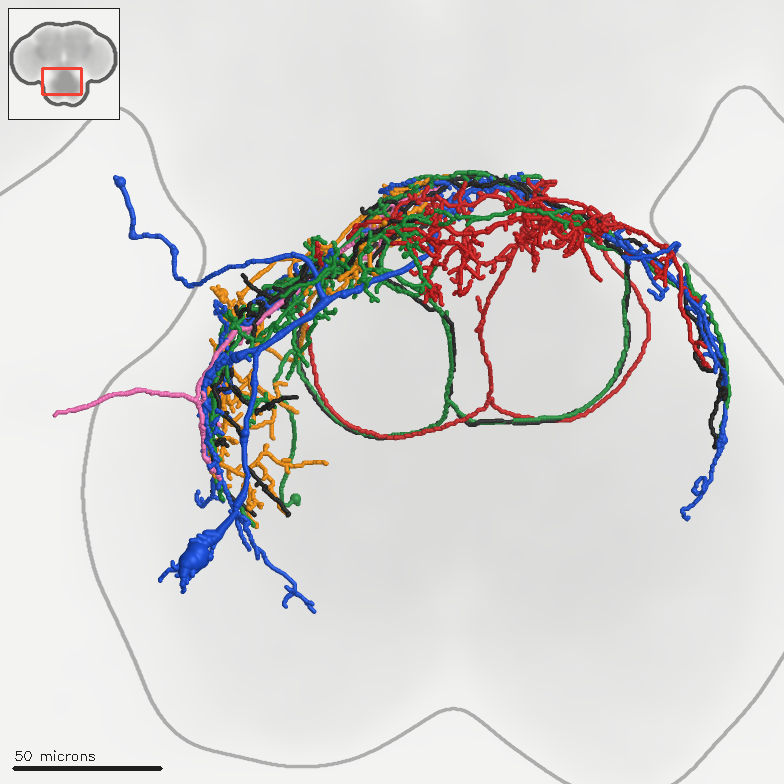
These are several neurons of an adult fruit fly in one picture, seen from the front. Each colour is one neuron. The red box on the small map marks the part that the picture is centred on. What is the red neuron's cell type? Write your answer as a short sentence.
The cell type is IN19B067.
